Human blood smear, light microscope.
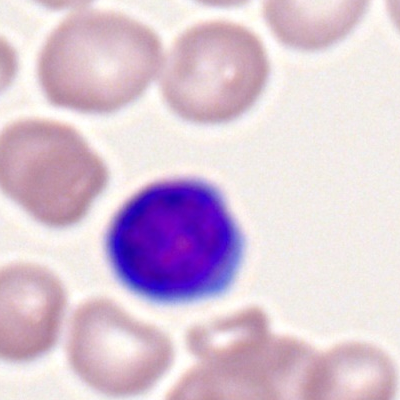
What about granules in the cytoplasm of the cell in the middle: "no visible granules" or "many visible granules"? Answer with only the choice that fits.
No visible granules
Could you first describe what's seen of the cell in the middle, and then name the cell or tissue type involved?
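Round in general shape, the cell has a smooth edge. Its chromatin is dense and dark purple. Pale blue cytoplasm appears only as a thin rim, mostly along the lower edge. No vacuoles are present. The cell is a lymphocyte.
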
